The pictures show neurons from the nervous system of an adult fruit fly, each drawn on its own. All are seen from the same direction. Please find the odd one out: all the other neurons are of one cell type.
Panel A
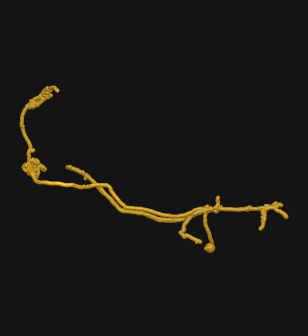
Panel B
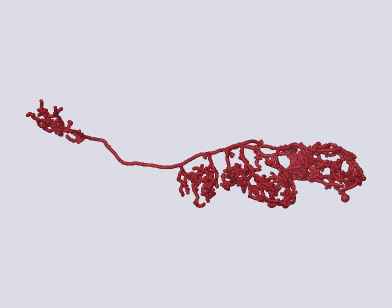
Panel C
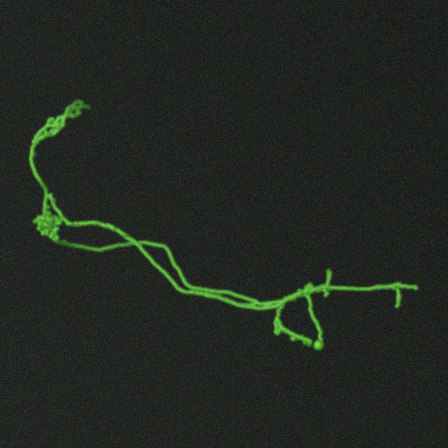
B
